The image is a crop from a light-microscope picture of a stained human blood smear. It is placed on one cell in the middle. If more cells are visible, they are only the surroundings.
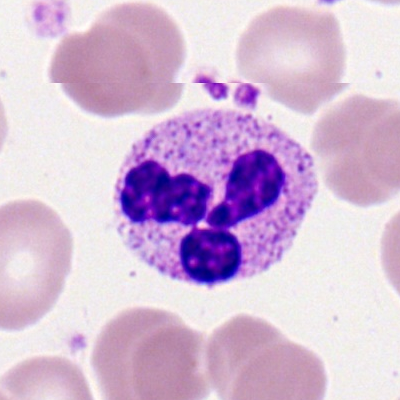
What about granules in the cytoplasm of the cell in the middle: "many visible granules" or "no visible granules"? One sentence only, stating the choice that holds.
Within the cytoplasm of the cell there are many visible granules.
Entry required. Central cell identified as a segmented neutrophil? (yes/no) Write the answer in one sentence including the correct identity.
Yes, a segmented neutrophil is what the central cell is.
